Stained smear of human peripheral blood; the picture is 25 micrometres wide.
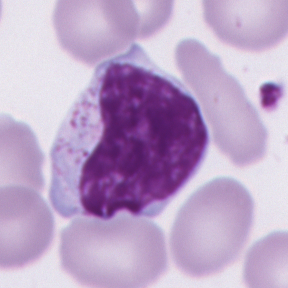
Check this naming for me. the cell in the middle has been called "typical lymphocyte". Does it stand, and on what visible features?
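No, typical lymphocyte is not the right name; this cell is a large granular lymphocyte. First point, granules: fine reddish-purple granules are scattered through the cytoplasm.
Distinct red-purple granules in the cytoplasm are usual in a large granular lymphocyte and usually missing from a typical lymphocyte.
Second point, amount of cytoplasm: the cell measures about 16 by 13 micrometres, the nucleus about 14 by 10 micrometres, and the nucleus fills about 70% of the cell's area, while the very pale greyish-blue cytoplasm lies mostly to the left of the nucleus.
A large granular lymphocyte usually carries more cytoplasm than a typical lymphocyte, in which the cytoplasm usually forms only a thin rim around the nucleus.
Third point, nuclear shape, which would suit both names: the nucleus has a broad, shallow indentation along its left side.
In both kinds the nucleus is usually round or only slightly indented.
Also noted, without deciding either way: an irregular, angular outline rather than a round one, and dark purple, coarsely clumped chromatin with paler patches between the clumps.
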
